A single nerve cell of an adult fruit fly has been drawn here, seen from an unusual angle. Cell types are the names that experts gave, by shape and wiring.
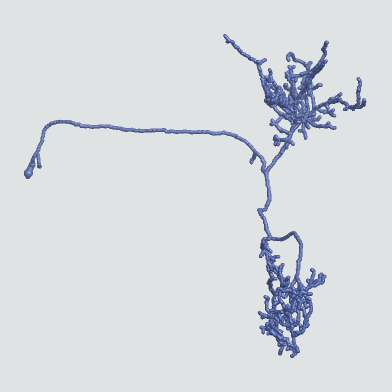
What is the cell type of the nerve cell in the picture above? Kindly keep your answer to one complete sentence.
The cell type given to this nerve cell is LAL175.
